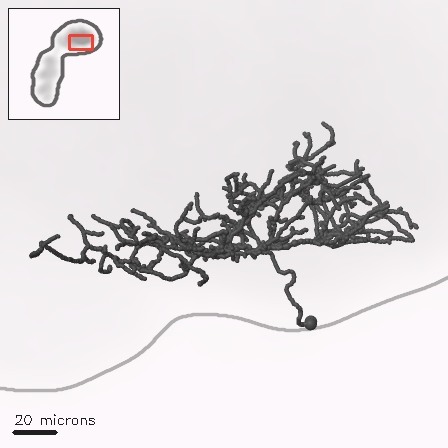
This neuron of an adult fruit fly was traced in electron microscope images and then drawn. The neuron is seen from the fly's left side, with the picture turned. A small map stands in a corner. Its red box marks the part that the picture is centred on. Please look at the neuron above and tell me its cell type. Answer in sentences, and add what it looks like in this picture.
Its cell type is PS272. Its broad class is central-brain intrinsic neuron. By the scale bar it is about 190 microns wide in this view. The picture shows dozens of branch ends.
